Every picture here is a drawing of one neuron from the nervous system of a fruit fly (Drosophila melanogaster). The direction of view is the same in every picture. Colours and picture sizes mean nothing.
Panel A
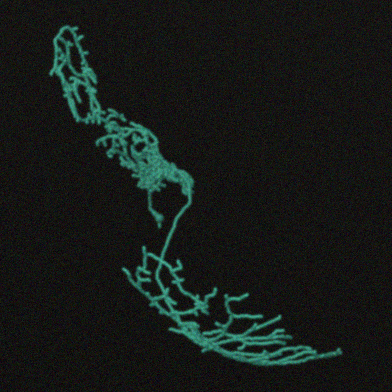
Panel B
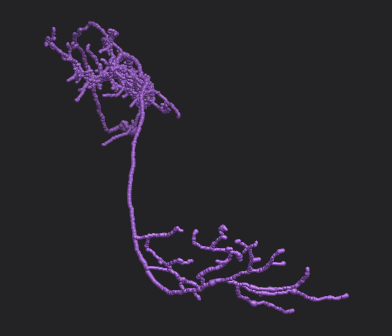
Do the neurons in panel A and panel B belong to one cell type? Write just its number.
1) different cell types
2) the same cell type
1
